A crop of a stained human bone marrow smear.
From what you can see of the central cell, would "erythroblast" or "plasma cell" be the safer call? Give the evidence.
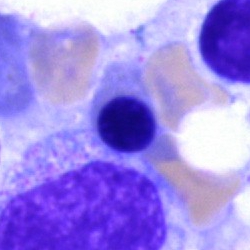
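It's an erythroblast. Look at the cytoplasm: it is pale greyish blue, with no granules.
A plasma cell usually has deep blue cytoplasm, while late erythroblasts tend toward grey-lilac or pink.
The chromatin is very dark and evenly dense, without any visible pattern, and the nucleus sits low, with more cytoplasm above it.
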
